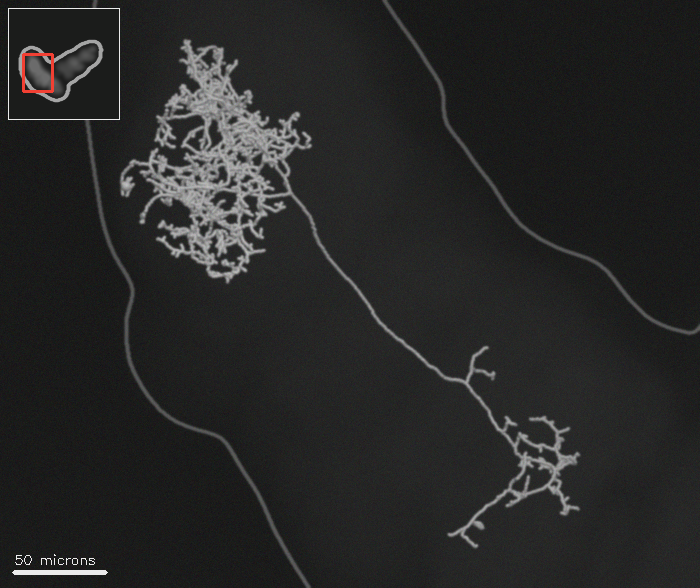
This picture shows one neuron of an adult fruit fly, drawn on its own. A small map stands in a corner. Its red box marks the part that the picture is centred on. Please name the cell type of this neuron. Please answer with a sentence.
The cell type is AVLP243.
